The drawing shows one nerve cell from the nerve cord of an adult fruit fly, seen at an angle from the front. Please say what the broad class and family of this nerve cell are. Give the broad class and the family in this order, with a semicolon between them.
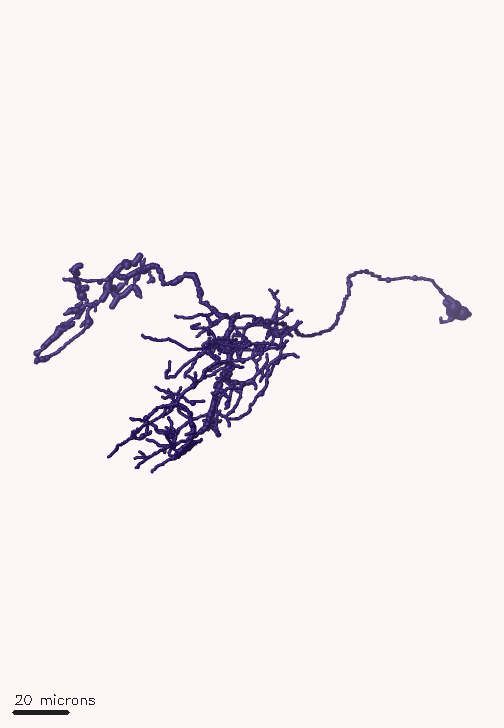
nerve-cord intrinsic neuron; hemilineage 06A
